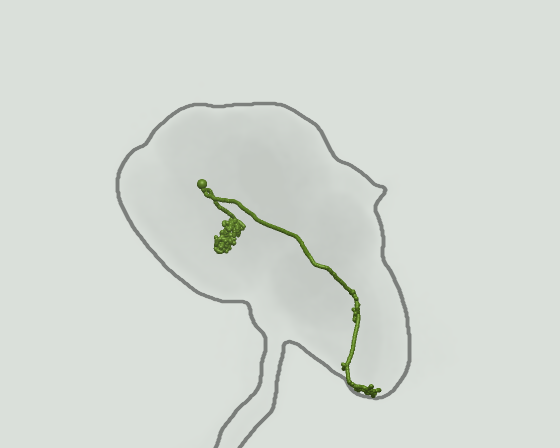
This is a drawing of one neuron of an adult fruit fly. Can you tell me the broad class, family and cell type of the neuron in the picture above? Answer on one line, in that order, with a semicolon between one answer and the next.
optic-lobe intrinsic neuron; hemilineage VPNp1_lateral; LC14b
